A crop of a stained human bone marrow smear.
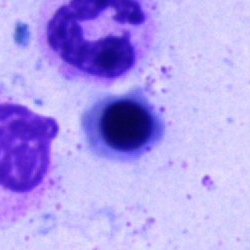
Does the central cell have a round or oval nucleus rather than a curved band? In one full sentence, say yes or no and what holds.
Yes, the shape of the nucleus is one compact round or oval mass.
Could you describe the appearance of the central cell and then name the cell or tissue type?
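The nucleus lies off-centre, towards the right of the cell. Its chromatin is very dark and evenly dense, showing no visible pattern, and no nucleoli can be seen. The cytoplasm contains no granules. This cell is an erythroblast.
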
